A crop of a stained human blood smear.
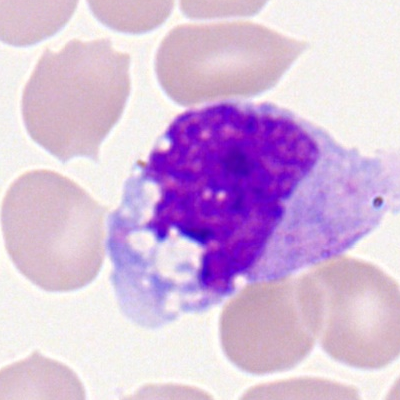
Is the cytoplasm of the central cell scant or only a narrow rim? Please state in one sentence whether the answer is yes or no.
No, abundant cytoplasm encircles the nucleus of the cell.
